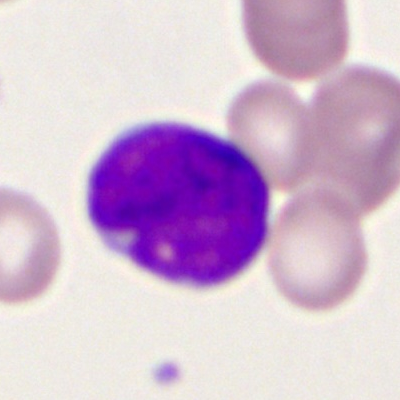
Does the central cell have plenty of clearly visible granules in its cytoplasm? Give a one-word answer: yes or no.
No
